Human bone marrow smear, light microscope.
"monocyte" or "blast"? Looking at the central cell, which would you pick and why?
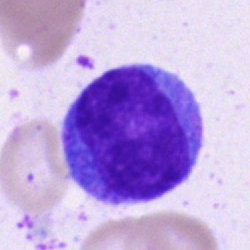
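That's a blast rather than a monocyte. The outline is round and smooth, the chromatin dark purple and finely granular rather than coarsely clumped, and no granules are visible in the cytoplasm. What settles it is the cytoplasm: scanty and stained blue.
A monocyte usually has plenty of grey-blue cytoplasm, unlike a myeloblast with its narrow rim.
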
